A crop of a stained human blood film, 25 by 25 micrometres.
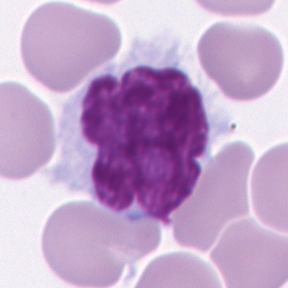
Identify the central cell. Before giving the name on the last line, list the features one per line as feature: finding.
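Nuclear contour: irregular, bumpy and lobed, with several folds and clefts
Nucleolus: none distinct
Cytoplasm colour: pale greyish-blue
Granules: none distinct
Name: hairy cell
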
